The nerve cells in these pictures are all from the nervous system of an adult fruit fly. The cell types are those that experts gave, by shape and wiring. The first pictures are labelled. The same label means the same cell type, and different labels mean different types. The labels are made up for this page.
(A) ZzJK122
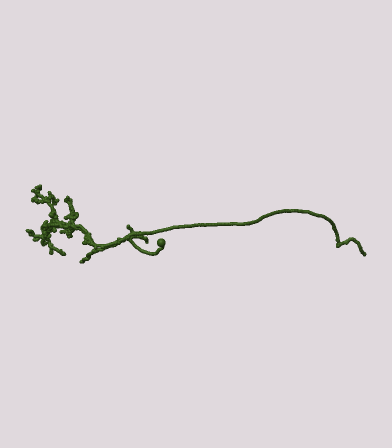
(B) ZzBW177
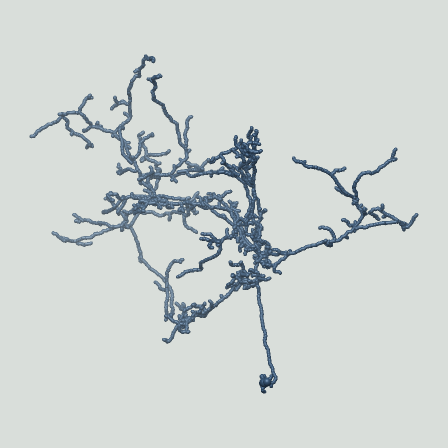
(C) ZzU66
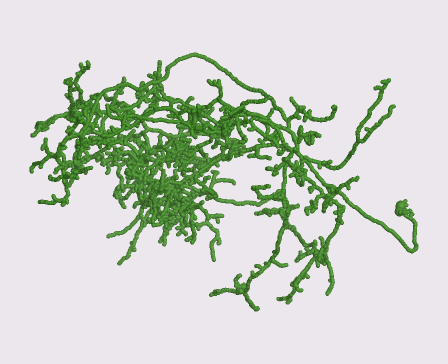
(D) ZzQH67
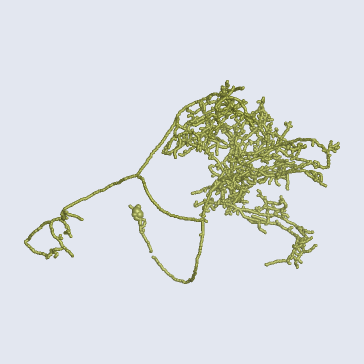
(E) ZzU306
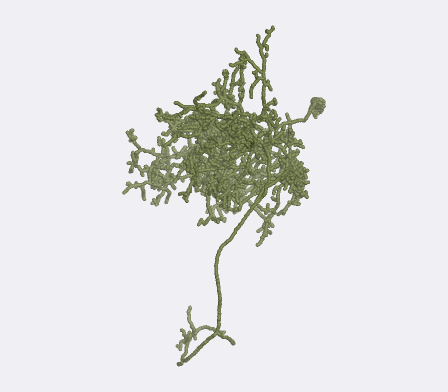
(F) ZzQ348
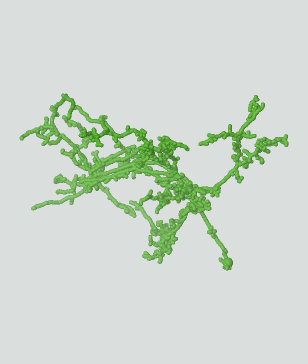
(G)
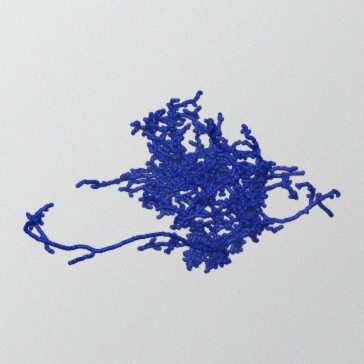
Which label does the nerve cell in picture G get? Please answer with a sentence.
It belongs to ZzU306.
